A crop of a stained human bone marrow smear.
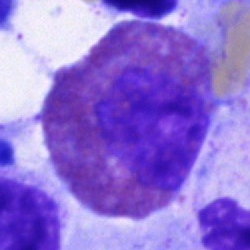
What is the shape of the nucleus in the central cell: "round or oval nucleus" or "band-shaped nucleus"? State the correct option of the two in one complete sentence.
This cell has a nucleus shaped as a single compact round or oval mass.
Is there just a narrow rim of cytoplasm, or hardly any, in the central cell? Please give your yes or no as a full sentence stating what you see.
No, the nucleus is surrounded by broad cytoplasm.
